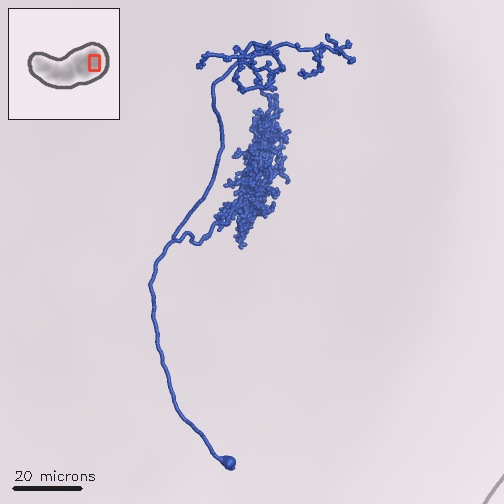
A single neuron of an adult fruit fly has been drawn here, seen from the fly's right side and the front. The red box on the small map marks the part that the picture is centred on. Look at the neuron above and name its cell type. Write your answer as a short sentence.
The cell type is LC15.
